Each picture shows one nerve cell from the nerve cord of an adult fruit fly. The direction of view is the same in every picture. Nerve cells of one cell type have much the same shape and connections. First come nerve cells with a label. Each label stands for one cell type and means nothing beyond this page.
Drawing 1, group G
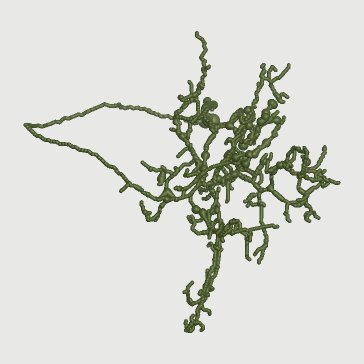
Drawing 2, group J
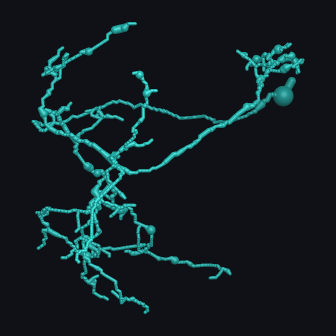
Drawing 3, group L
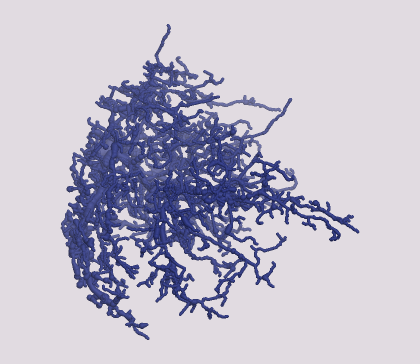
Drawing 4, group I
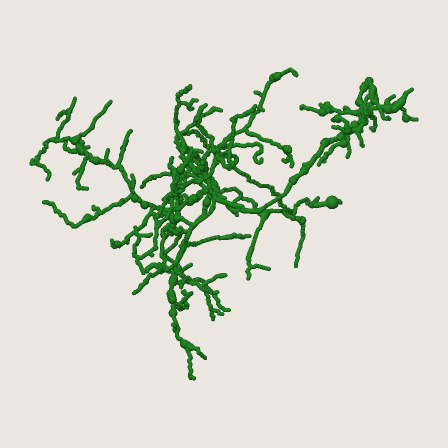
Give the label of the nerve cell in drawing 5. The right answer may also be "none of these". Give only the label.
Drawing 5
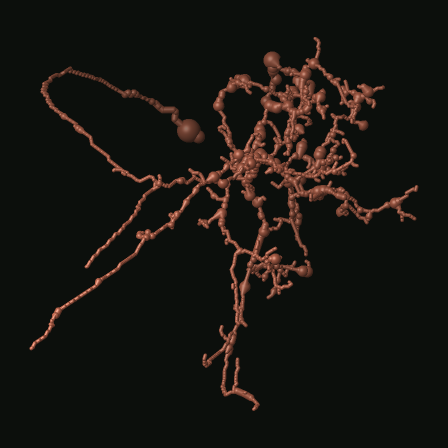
group G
